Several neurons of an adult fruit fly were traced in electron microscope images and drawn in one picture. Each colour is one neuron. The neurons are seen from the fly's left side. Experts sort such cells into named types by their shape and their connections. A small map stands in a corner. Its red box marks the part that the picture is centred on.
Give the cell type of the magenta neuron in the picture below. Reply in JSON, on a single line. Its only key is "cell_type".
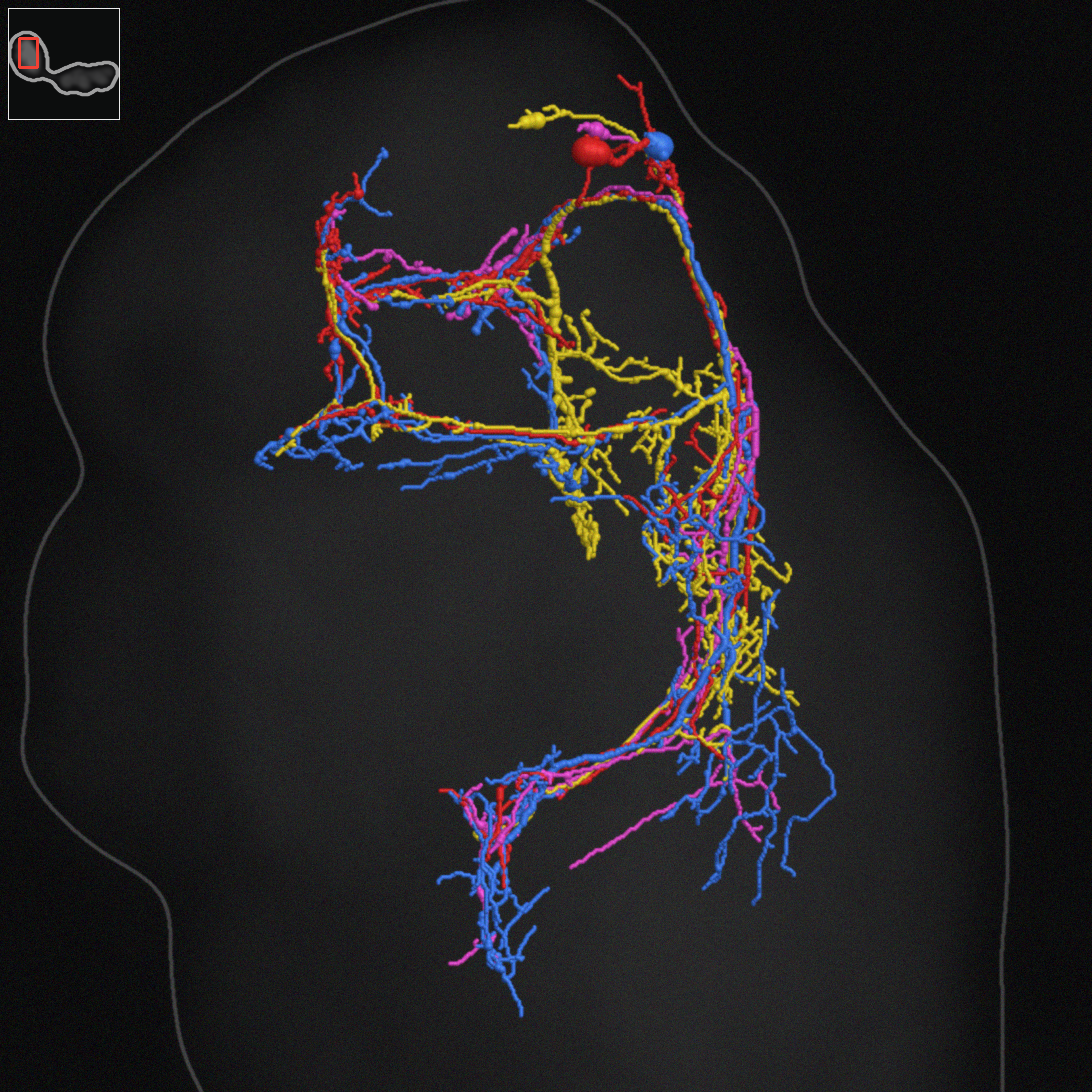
{"cell_type": "CL125"}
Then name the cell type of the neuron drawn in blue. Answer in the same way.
{"cell_type": "SLP250"}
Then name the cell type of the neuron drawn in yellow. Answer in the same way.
{"cell_type": "PLP080"}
